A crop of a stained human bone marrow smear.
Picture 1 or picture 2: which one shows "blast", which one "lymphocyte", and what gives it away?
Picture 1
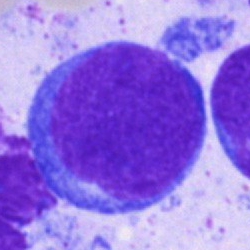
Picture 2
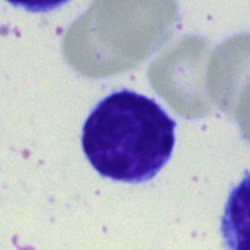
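The blast is in picture 1, and the lymphocyte is in picture 2. Both are round with smooth edges, and the lymphocyte's edge has no projections. Now compare the nucleus and what surrounds it. In the lymphocyte, the nucleus fills almost the whole cell, leaving little or no visible cytoplasm.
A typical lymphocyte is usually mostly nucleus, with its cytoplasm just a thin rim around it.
The blast has a narrow rim of deep blue cytoplasm, widest toward the lower left, with the nucleus sitting off-centre away from that side. Its chromatin is fine and evenly spread, without coarse clumps. In the lymphocyte, no distinct nucleoli can be seen.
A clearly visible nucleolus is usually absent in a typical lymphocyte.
As for inclusions, the blast has neither granules nor vacuoles in its cytoplasm, and the lymphocyte contains no vacuoles either.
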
